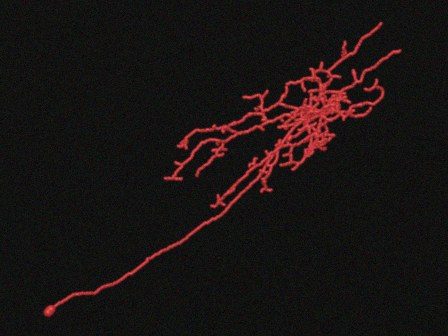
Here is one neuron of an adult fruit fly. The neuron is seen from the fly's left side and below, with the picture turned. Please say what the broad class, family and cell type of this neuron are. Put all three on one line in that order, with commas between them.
nerve-cord intrinsic neuron, hemilineage 00A, IN00A067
